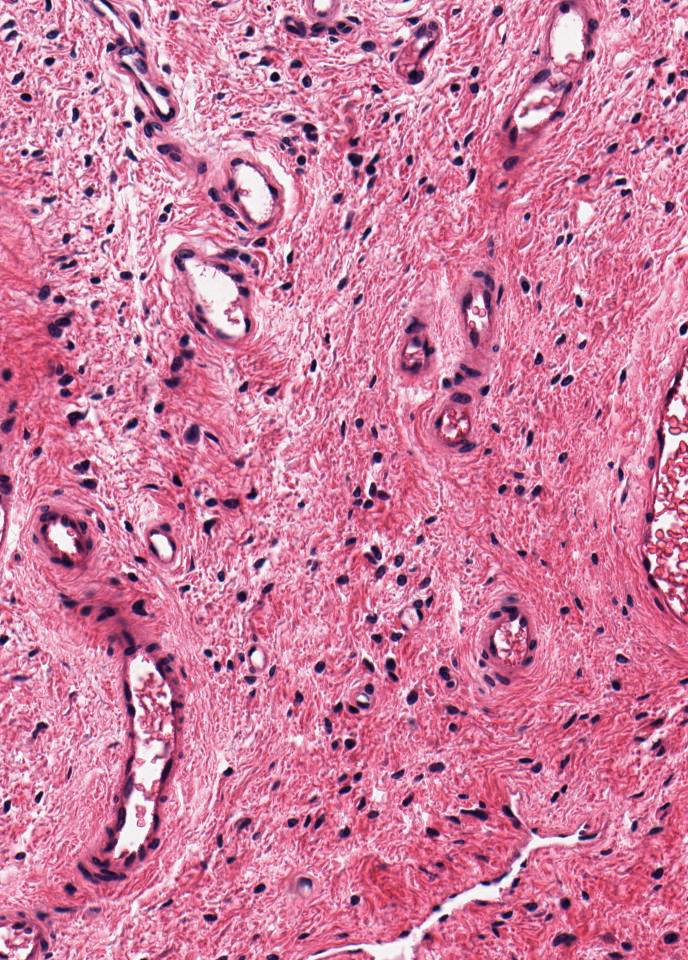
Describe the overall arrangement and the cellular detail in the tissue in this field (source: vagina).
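Across the whole field I see pink fibrous stroma with scattered small vessels, and no epithelium anywhere. Several of those vessel lumens hold red blood cells. Their lining endothelial nuclei are dark and plump, bulging toward the lumen. As for the stromal cells, they're evenly spread, with small, dark, oval to spindle-shaped nuclei and scant cytoplasm.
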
